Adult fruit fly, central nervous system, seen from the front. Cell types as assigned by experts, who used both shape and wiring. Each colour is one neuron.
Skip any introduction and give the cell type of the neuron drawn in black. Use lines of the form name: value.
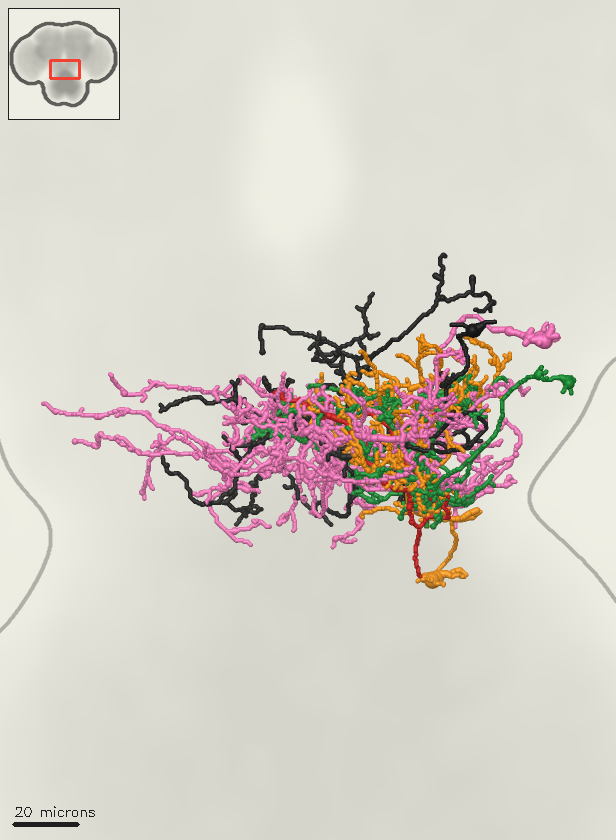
cell type: GNG558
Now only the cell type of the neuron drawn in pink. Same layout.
cell type: GNG076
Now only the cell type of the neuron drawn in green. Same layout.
cell type: GNG481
